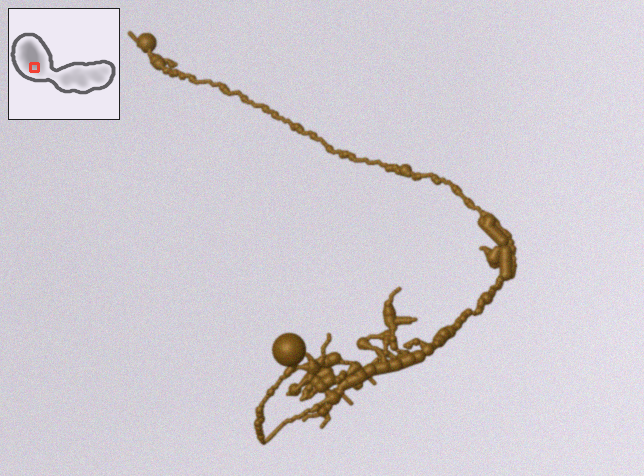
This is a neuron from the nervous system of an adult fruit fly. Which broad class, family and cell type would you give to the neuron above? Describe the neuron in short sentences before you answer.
The cell body is at the bottom of the picture. As drawn here it is about as wide as it is tall. It is an optic-lobe intrinsic neuron. Its family is Tm. The cell type is Tm2.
